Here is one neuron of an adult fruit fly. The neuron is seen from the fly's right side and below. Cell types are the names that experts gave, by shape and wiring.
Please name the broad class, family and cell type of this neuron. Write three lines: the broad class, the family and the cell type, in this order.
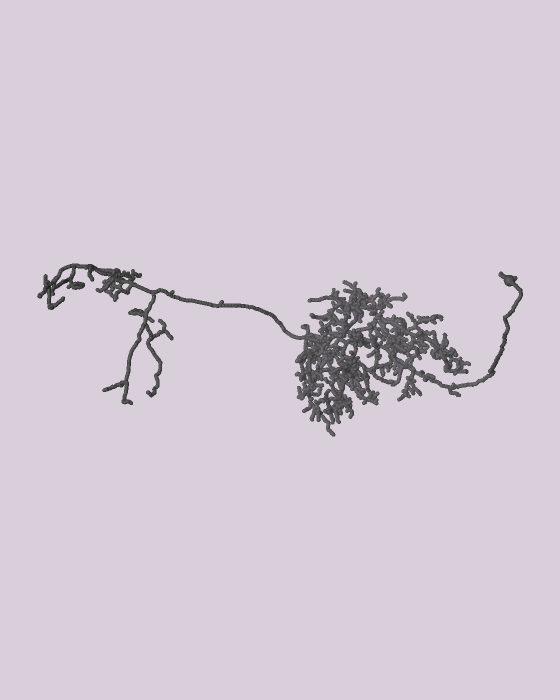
nerve-cord intrinsic neuron
hemilineage 01A
IN01A009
